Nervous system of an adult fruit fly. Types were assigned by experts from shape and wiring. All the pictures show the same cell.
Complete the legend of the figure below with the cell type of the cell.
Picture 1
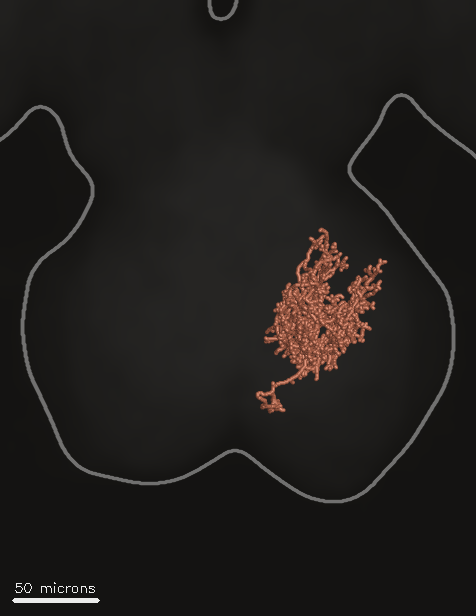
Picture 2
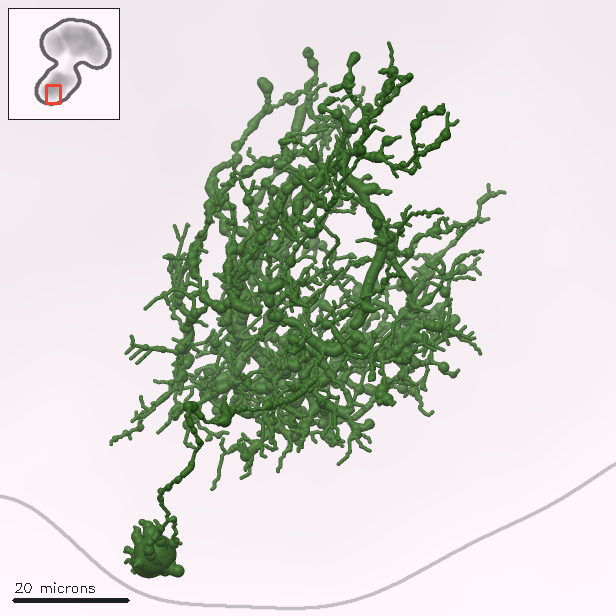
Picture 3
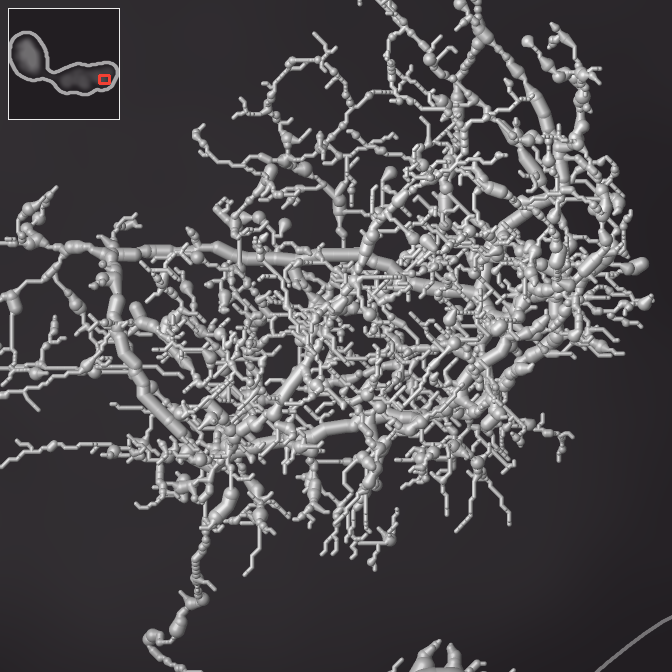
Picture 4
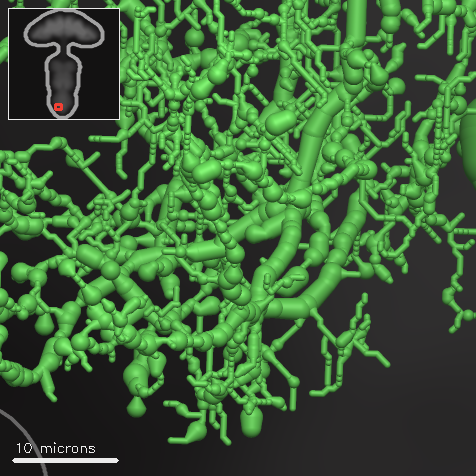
IN13B010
